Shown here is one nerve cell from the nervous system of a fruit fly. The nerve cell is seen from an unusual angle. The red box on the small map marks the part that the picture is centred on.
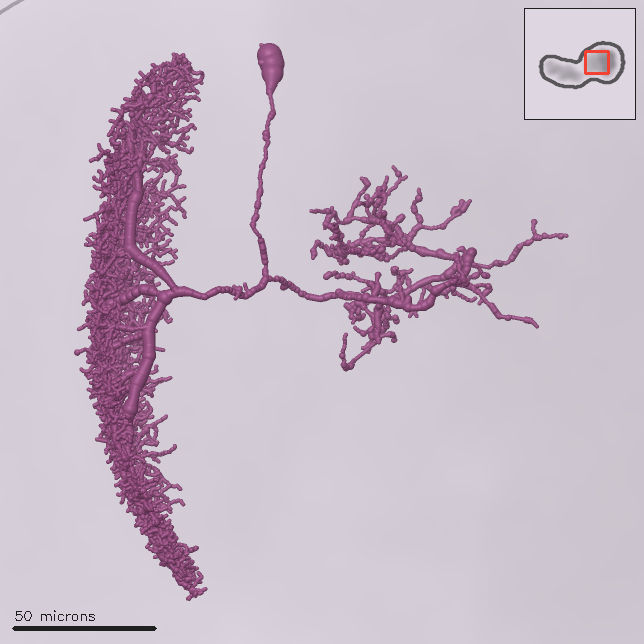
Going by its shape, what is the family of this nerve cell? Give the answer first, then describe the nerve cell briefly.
The family is LT. This is a visual projection neuron. By the scale bar it is about 200 microns tall in this view. The picture shows more than a hundred branch ends.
